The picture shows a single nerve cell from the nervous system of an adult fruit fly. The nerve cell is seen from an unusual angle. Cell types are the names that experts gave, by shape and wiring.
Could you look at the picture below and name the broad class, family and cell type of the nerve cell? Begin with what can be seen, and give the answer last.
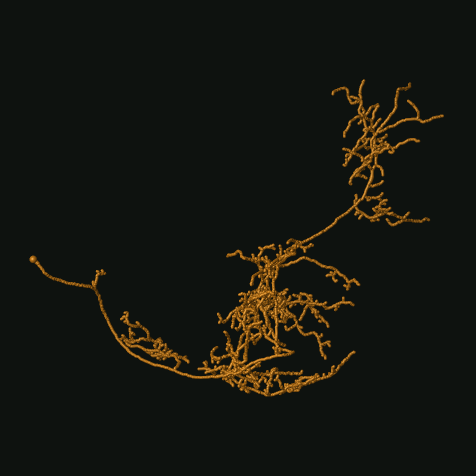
Its cell body lies on the left of the picture. Dozens of branch ends can be seen. This is a nerve-cord intrinsic neuron. The family is hemilineage 01A. The cell type is IN01A011.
